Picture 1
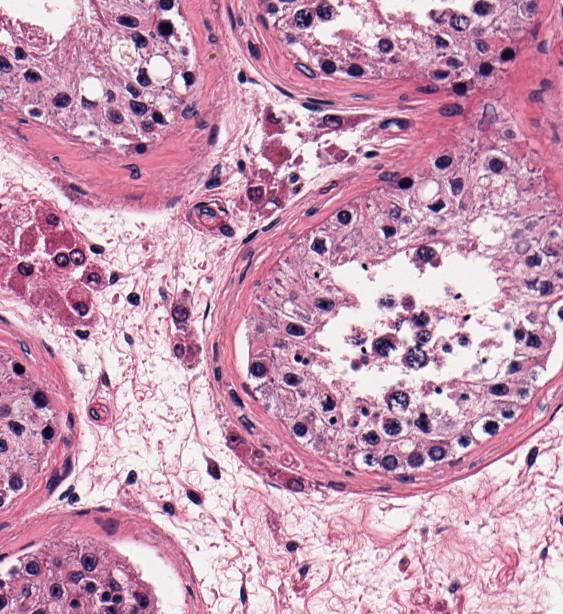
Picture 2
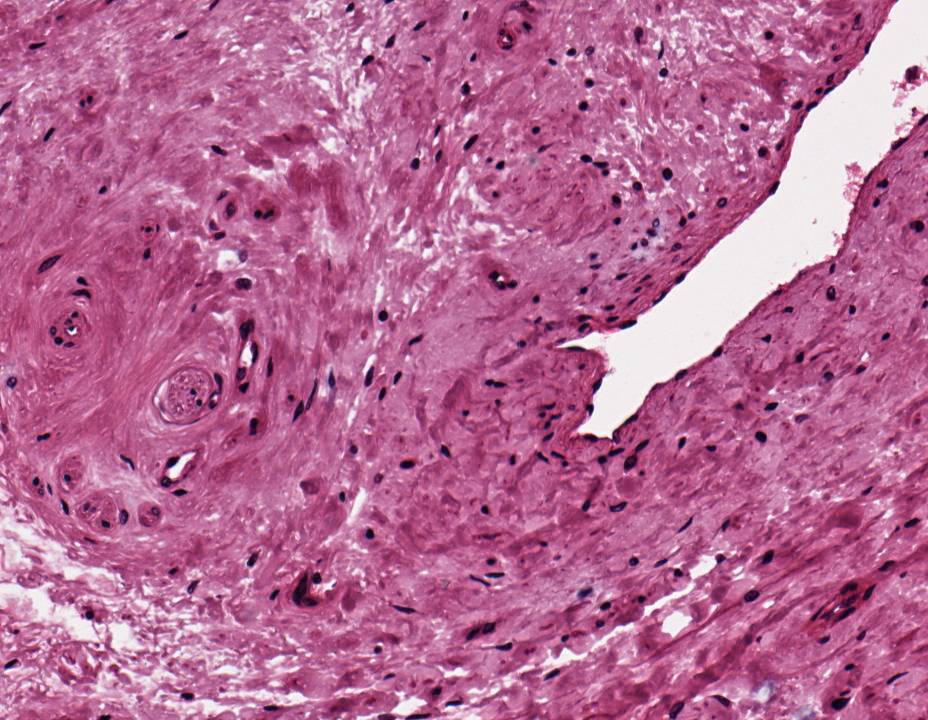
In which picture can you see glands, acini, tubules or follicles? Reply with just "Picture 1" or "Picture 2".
Picture 1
